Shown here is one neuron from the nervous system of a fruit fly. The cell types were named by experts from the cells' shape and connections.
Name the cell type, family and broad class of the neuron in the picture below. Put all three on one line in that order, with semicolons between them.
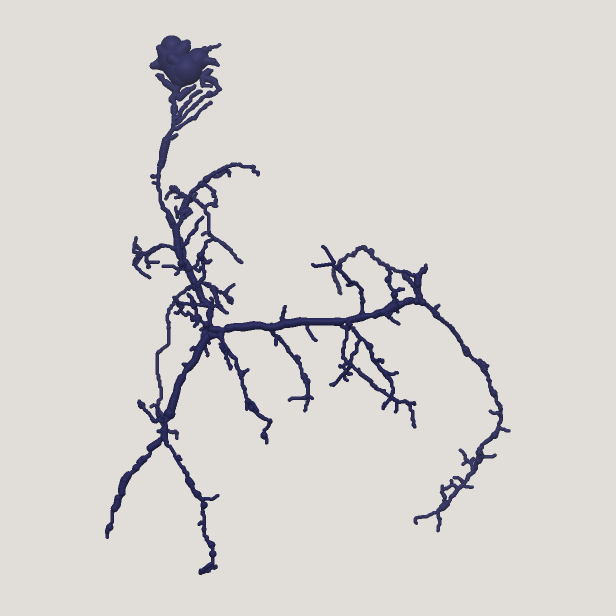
Tr extensor MN; hemilineage 19A; motor neuron of the nerve cord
